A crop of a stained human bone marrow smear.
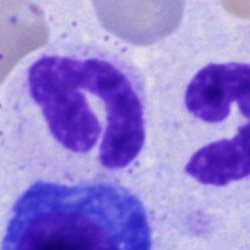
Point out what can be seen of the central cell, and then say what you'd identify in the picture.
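Check the nucleus first: one curved band, not segmented, bent into a horseshoe that opens downward with a narrow gap between its two arms. The chromatin is dark purple and coarsely clumped, and there's no nucleolus visible. The name: band neutrophil.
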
